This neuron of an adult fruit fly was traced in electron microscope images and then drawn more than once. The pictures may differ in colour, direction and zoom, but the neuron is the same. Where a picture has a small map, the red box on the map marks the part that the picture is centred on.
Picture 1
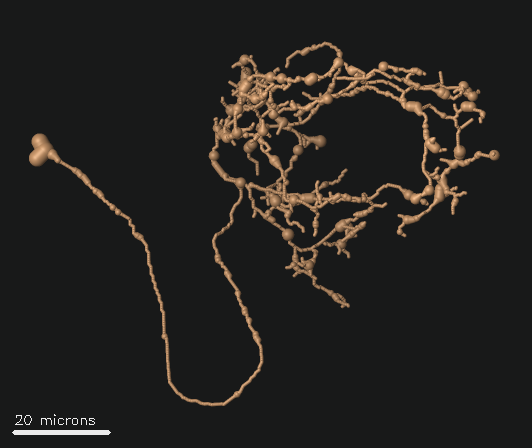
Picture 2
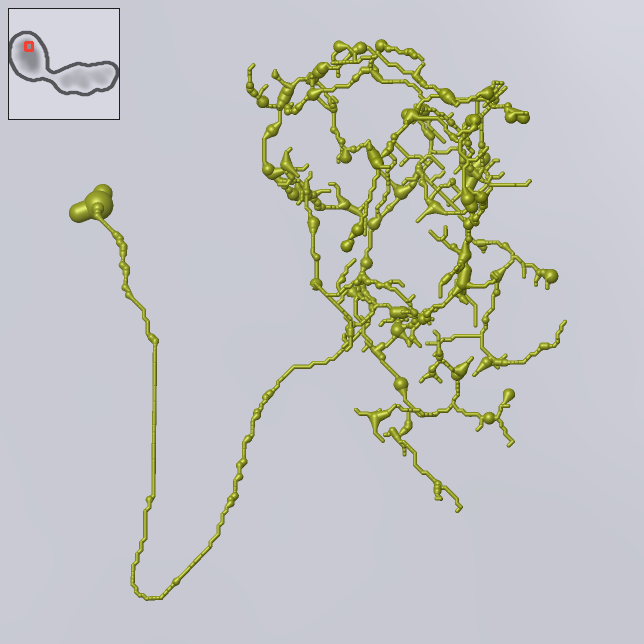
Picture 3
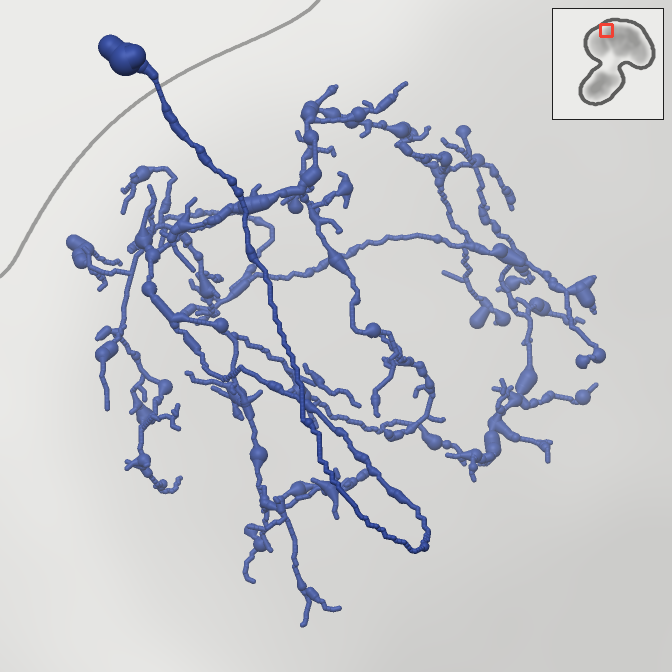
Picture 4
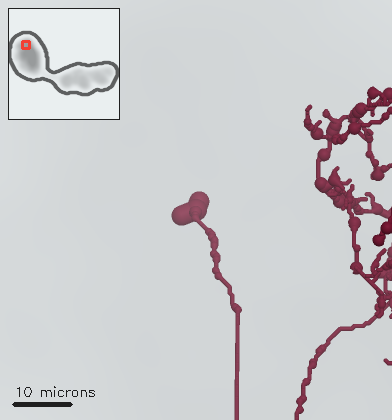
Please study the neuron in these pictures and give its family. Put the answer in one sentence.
The family is hemilineage LHl4_dorsal.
